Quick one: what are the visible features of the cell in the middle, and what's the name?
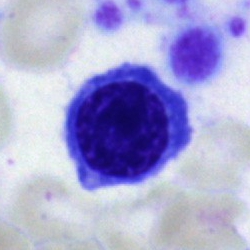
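The outline of the cell in the middle is irregular, with blunt angular corners instead of a smooth circle. Its nucleus sits toward the left, so the rim of cytoplasm is widest on the right. The cytoplasm is deep blue and contains no granules. The cell is an erythroblast.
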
